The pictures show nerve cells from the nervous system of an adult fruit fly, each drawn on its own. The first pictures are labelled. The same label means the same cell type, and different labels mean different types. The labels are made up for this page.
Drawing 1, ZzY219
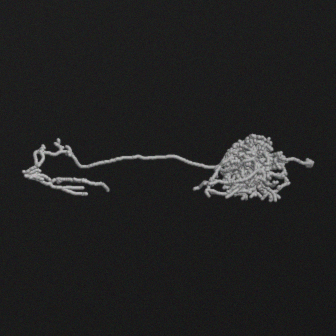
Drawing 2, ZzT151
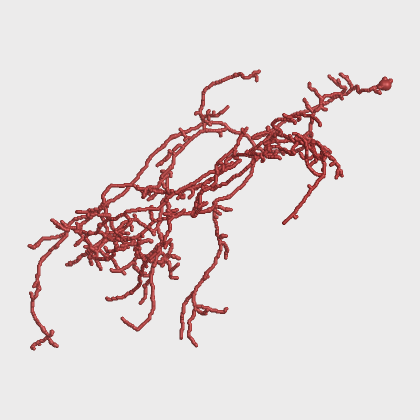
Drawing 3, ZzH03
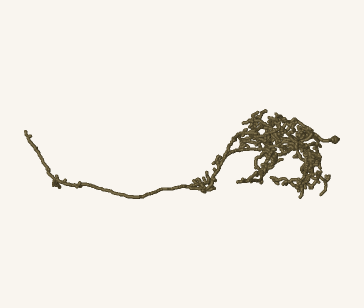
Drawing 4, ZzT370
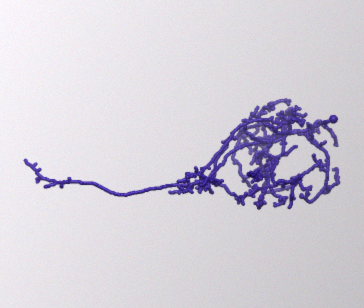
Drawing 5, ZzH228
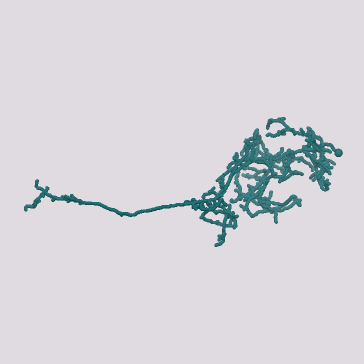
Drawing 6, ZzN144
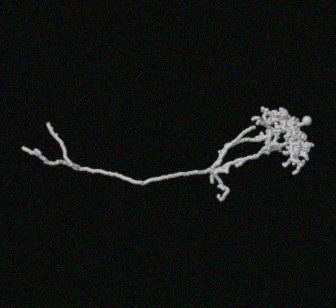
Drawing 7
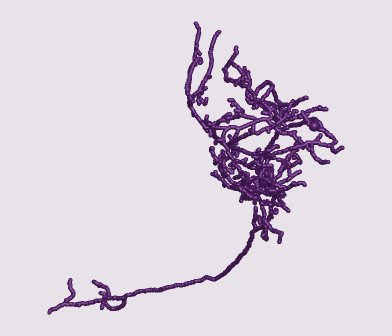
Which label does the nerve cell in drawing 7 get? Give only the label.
ZzH228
